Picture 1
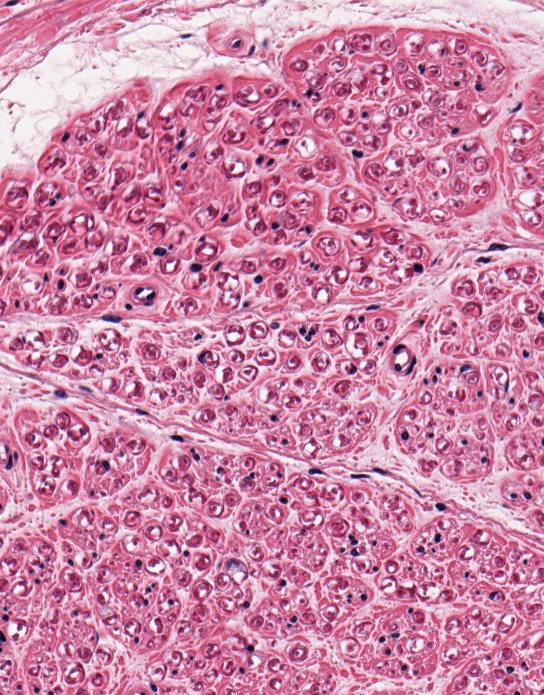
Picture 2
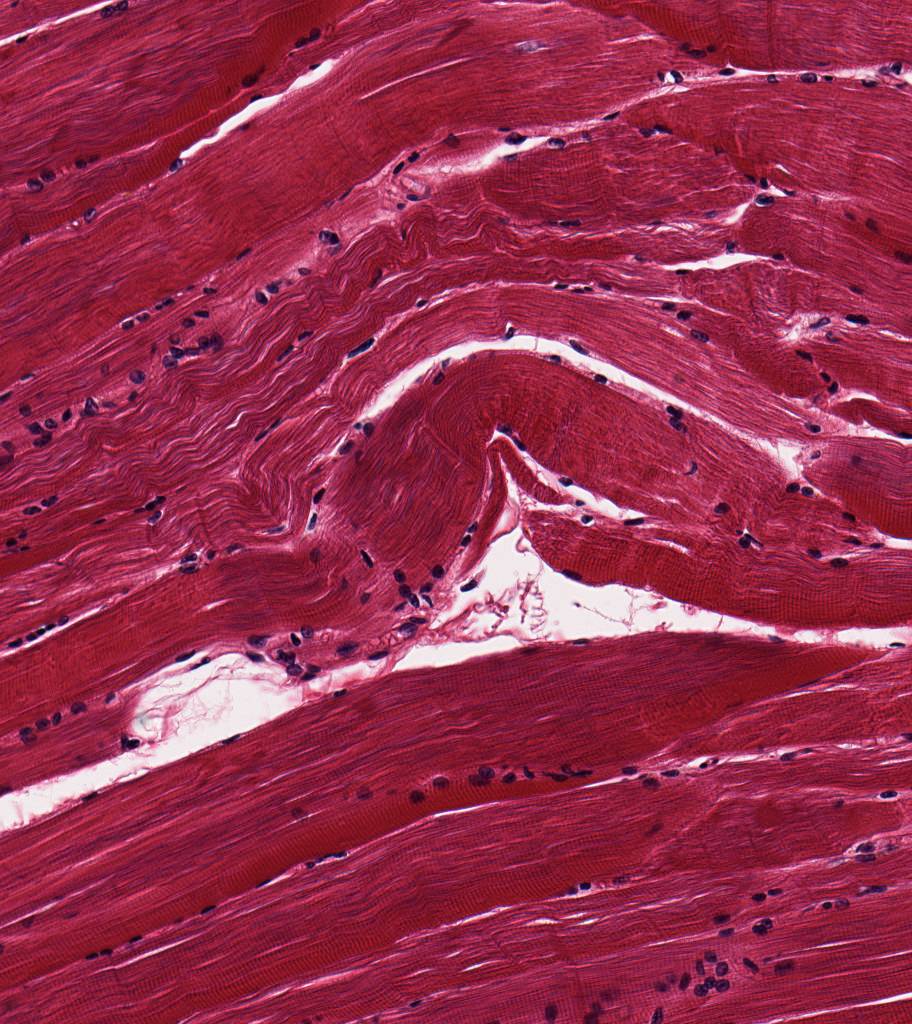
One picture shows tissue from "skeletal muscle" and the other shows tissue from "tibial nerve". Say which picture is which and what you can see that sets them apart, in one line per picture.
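Picture 1 shows tissue from the tibial nerve. The fibres are cut in cross-section, so they appear as many small round profiles packed together.
Picture 2 shows tissue from the skeletal muscle. Long muscle fibres cut lengthwise fill the field, running mainly from lower left towards upper right.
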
